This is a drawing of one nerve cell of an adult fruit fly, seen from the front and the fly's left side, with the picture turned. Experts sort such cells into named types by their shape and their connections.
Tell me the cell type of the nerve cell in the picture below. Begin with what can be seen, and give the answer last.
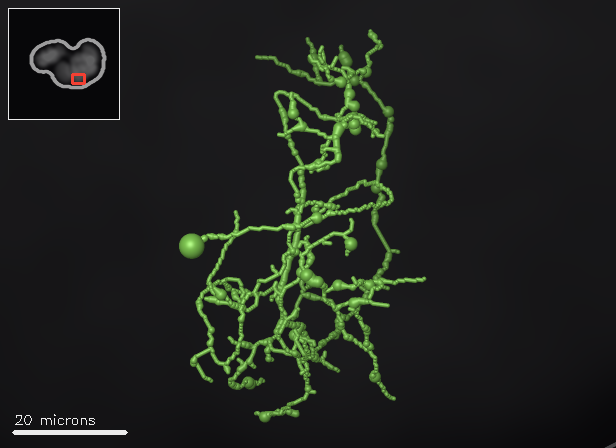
By the scale bar it is about 70 microns tall in this view. The picture shows dozens of branch ends. Its broad class is central-brain intrinsic neuron. Its cell type is CB3049.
